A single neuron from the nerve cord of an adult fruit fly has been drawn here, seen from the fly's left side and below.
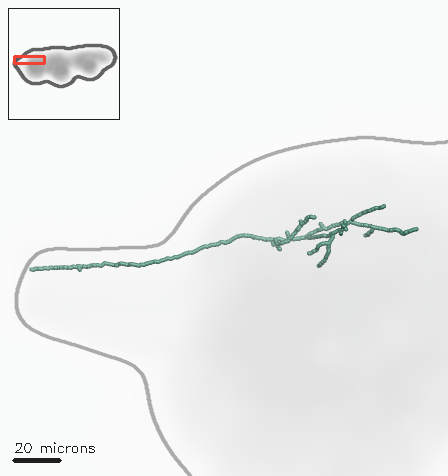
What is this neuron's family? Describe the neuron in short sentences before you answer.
The drawing shows no cell body. From left to right in the picture it spans about 170 microns. Its broad class is descending neuron. The family is hemilineage LB7.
